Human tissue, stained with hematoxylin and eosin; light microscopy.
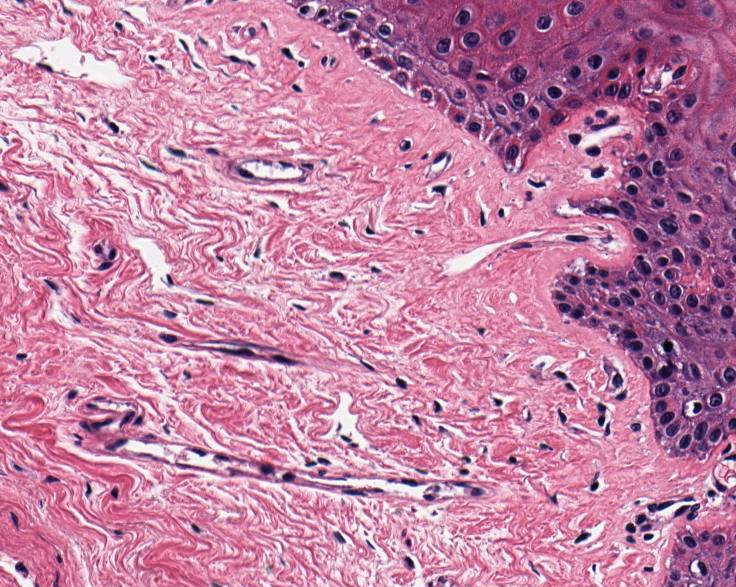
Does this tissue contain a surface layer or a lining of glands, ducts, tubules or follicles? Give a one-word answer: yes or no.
Yes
